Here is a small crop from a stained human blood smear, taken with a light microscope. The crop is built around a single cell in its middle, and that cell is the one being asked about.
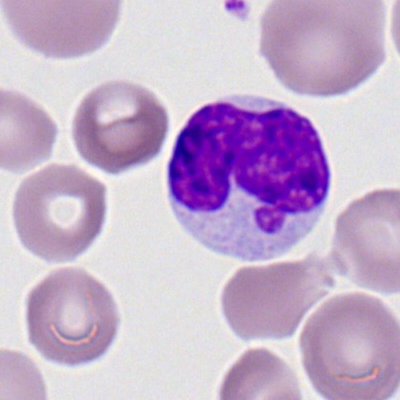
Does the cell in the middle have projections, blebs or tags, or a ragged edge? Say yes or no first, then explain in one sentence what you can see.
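No. The cell's outline is round and smooth.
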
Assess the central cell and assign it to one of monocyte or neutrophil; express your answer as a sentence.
In the central position of this crop, the cell is a monocyte.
